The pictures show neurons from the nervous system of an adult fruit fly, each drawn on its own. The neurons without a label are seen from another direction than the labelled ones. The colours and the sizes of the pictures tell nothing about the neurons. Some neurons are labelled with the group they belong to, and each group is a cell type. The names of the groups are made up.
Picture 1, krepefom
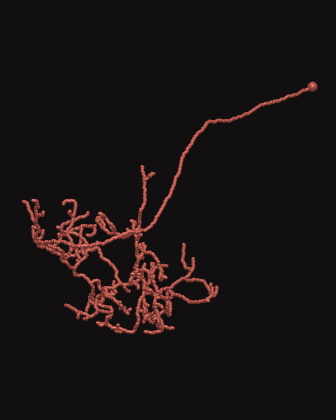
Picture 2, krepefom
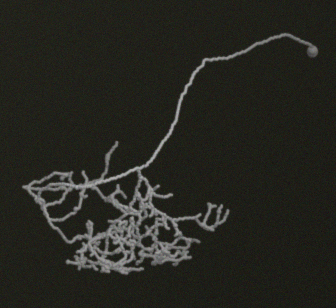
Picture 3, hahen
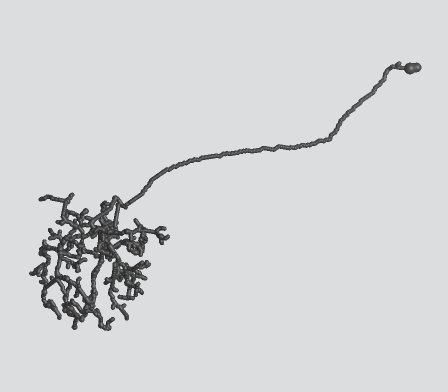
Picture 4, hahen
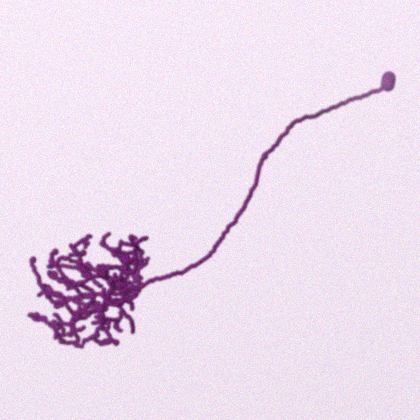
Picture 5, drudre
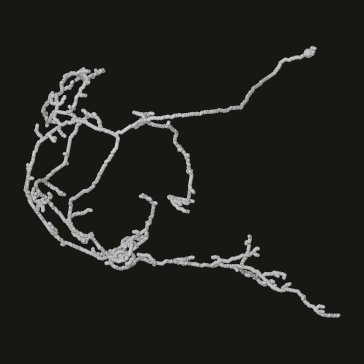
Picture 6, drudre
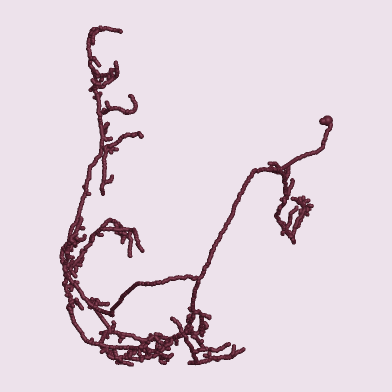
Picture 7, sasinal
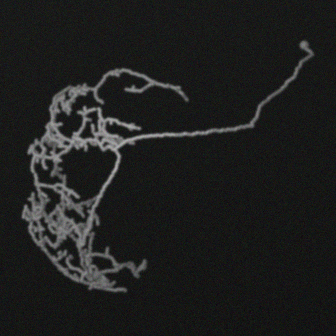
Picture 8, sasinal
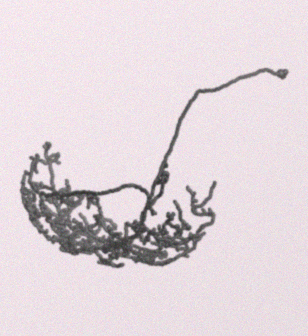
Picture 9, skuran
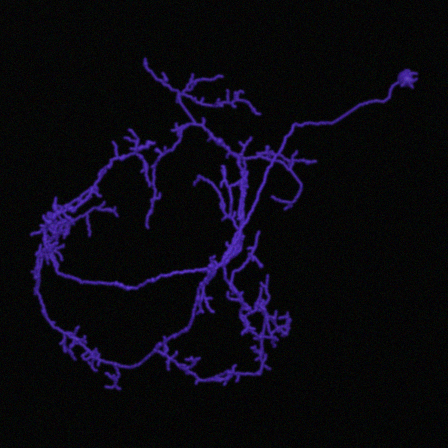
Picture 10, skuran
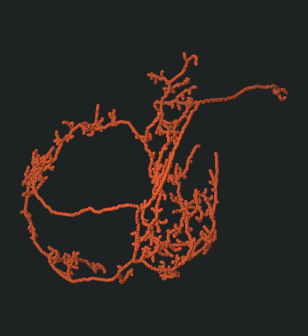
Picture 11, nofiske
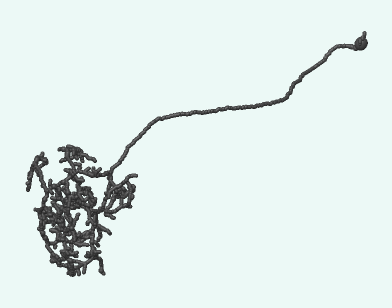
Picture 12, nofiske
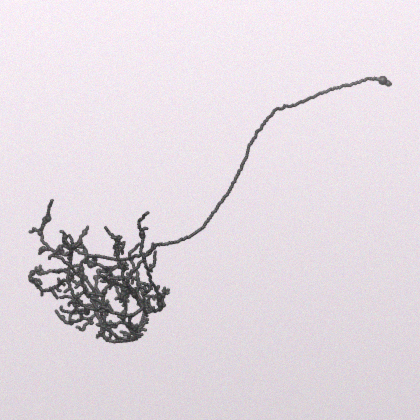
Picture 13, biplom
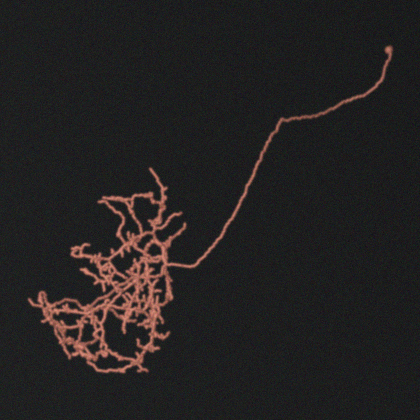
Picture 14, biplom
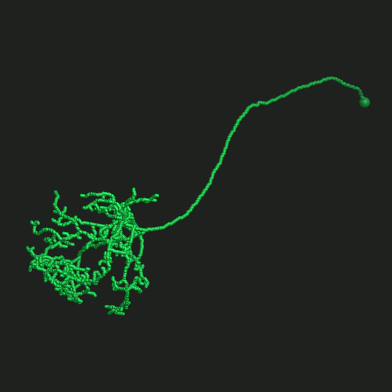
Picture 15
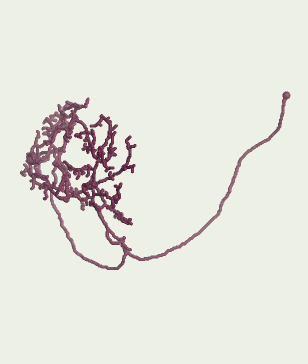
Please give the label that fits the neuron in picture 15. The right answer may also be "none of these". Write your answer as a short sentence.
It belongs to sasinal.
